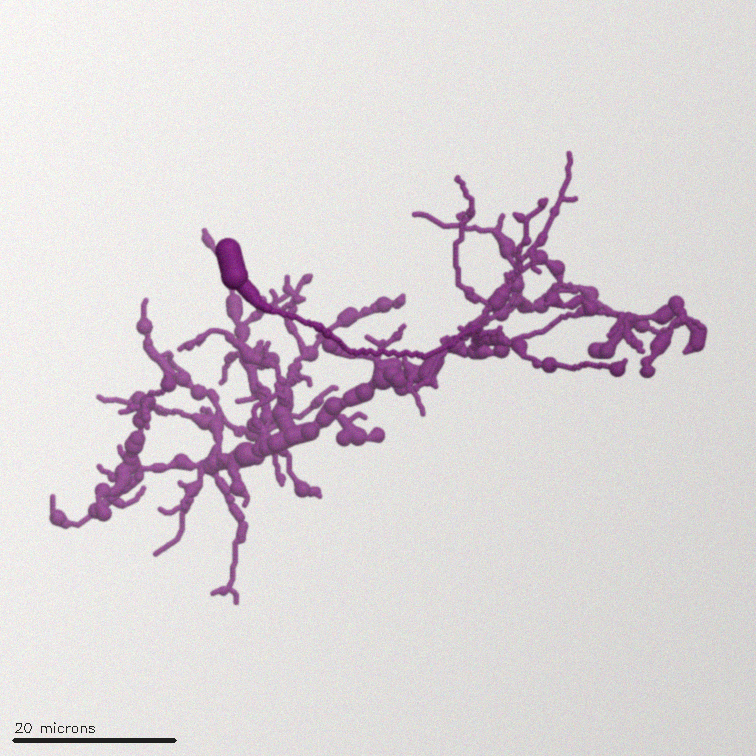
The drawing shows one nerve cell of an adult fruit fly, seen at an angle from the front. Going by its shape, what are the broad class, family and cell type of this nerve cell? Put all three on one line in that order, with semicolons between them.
nerve-cord intrinsic neuron; hemilineage 09A; IN09A027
